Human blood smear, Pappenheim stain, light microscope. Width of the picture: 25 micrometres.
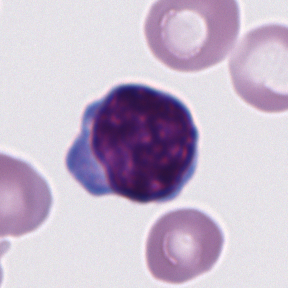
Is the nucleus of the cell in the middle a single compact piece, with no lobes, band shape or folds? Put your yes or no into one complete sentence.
Yes, there is one compact nucleus, round, oval or kidney-shaped, in this cell.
